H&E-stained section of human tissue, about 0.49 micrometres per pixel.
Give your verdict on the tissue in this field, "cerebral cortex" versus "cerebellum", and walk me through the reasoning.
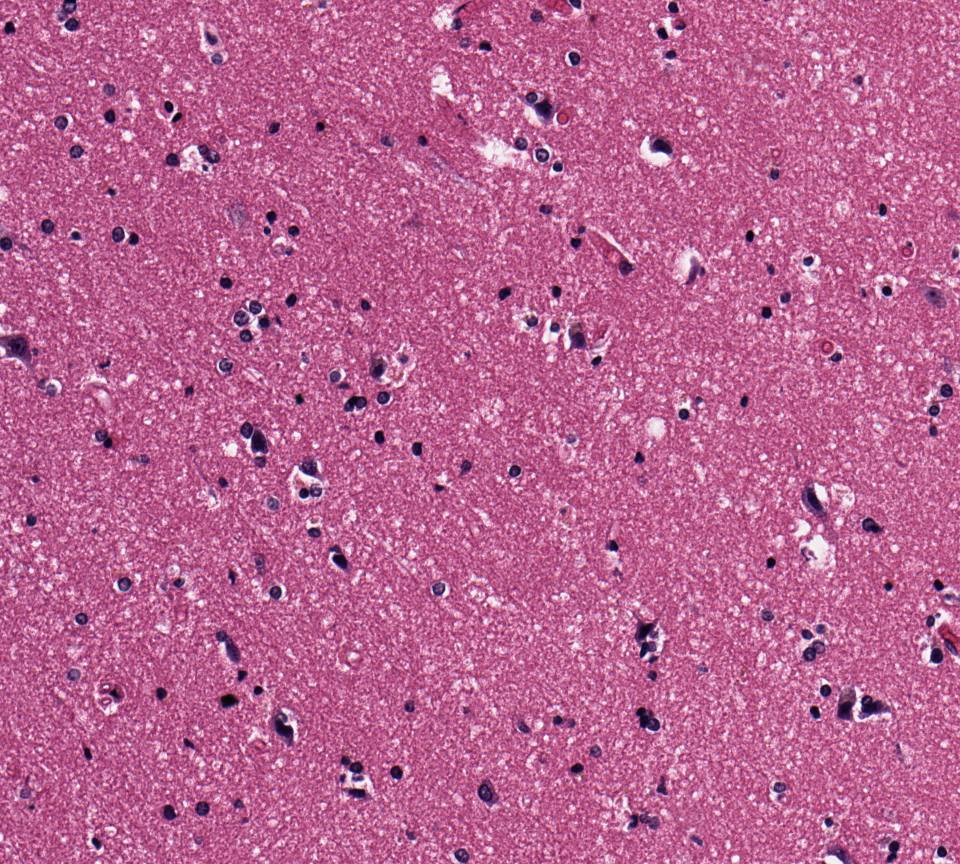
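This is cerebral cortex. The finely granular pink neuropil fills the field without layering or fascicles, and many tiny clear vacuoles make it finely spongy. Most nuclei are small, round, dark glial nuclei, scattered singly. Scattered neurons are shrunken, angular and dark, as at lower right.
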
